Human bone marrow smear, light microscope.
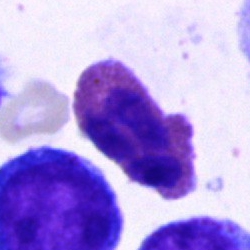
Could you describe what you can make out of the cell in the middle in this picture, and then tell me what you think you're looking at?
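The cell is elongated and irregular, its long axis running from upper left to lower right. An irregularly shaped dark nucleus fills most of it, with dense, deep purple-blue chromatin. The cytoplasm is finely granular in texture. Answer: eosinophil.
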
